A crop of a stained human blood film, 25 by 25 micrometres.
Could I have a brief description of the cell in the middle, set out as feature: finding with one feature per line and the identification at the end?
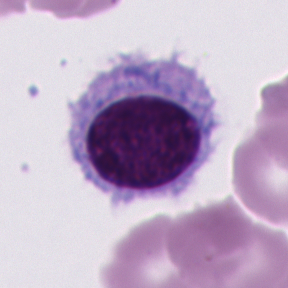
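Border: ragged, with many fine hair-like projections all the way round
Nuclear form: oval, smooth outline, no indentation
Cytoplasm: a rim around the whole nucleus, widest above it
Granules: no distinct reddish-purple ones
Cell type: hairy cell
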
